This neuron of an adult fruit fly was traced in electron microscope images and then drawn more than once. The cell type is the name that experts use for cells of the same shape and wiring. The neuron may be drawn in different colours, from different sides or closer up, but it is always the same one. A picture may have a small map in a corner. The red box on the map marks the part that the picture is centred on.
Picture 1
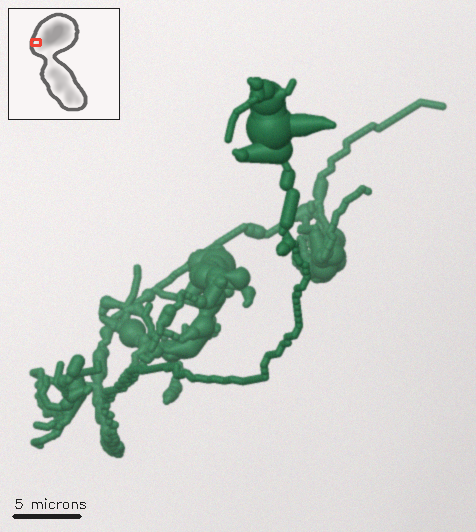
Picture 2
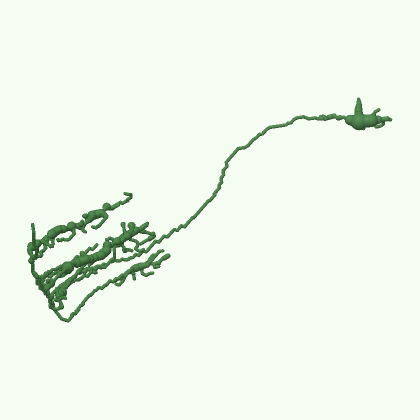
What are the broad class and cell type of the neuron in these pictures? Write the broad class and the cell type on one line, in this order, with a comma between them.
optic-lobe intrinsic neuron, Lai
